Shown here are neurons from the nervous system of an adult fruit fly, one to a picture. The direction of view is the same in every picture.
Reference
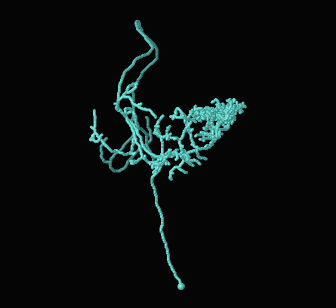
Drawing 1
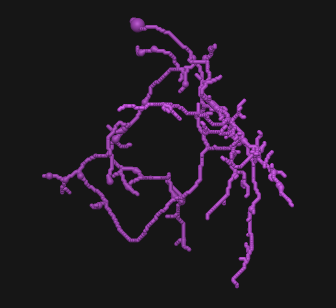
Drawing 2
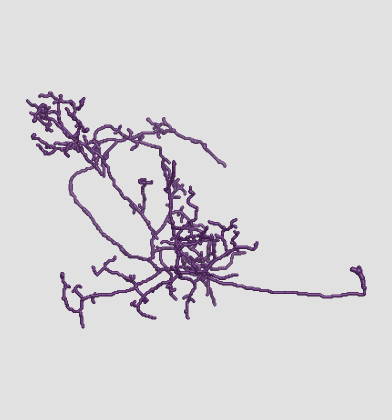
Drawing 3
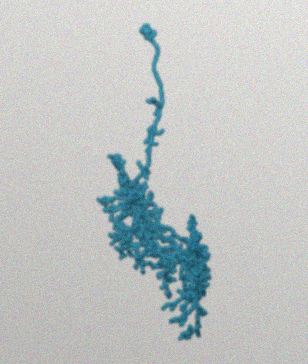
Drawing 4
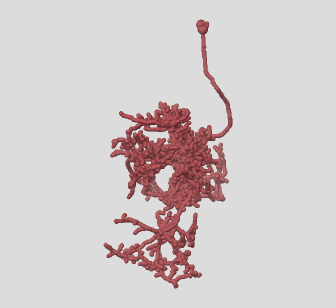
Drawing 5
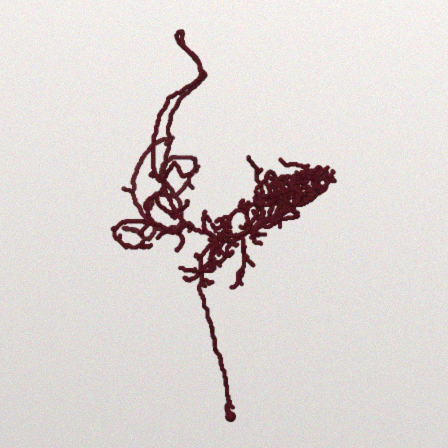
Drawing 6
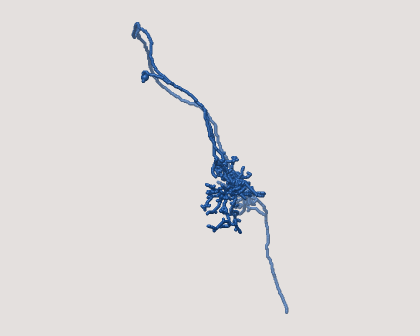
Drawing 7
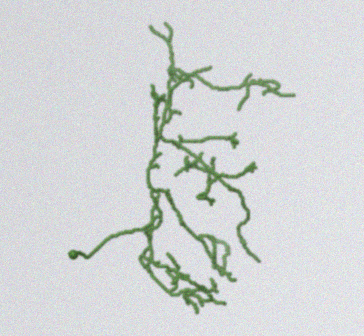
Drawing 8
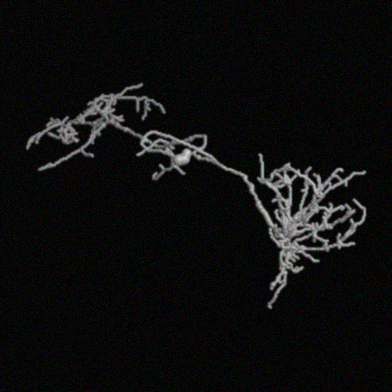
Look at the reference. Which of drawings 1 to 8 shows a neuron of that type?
Drawing 5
